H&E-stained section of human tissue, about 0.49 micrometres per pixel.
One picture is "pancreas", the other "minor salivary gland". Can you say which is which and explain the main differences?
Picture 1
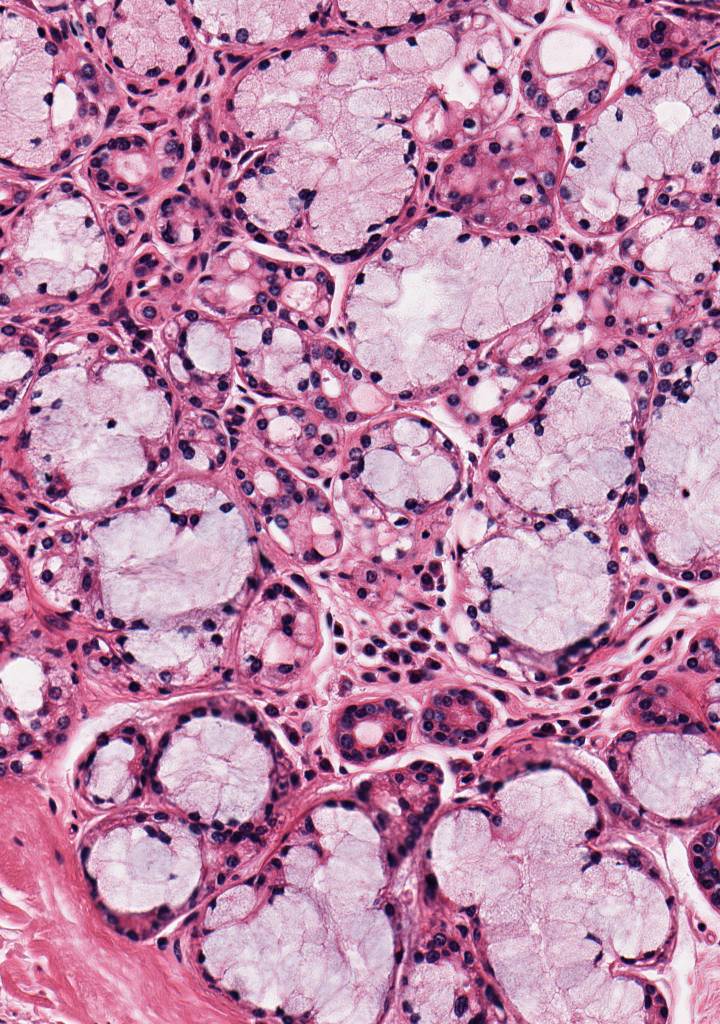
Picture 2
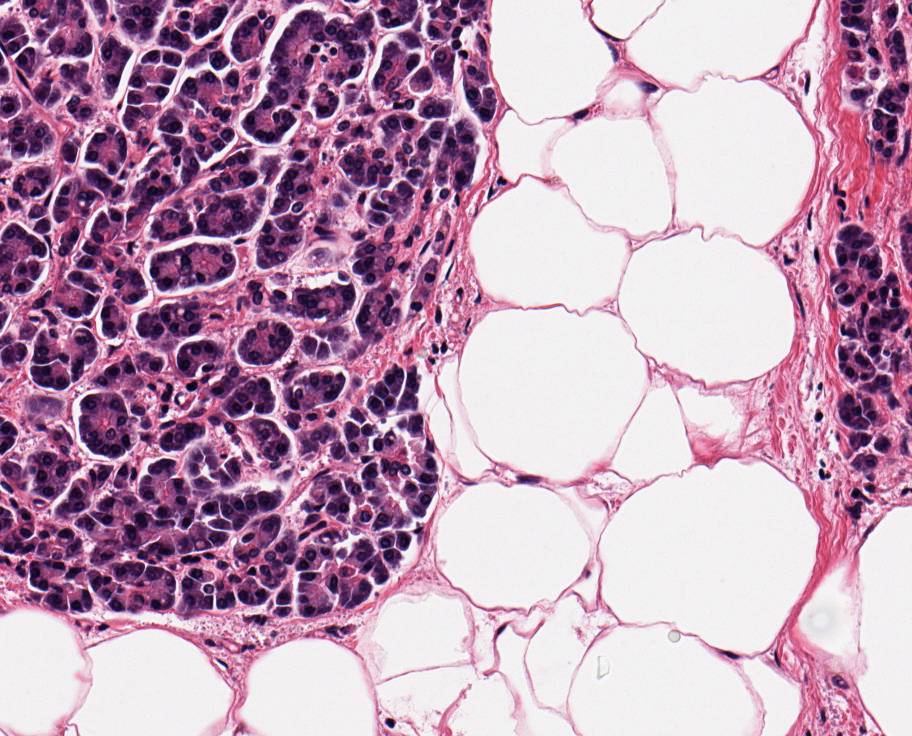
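The minor salivary gland is in picture 1, and the pancreas is in picture 2. In picture 1, most of the glandular units are built from mucous cells with pale, foamy, greyish-pink cytoplasm, and their small, dark nuclei are pressed flat against the cell bases. Toward the middle of that field sit smaller units whose cells have pinker, granular cytoplasm and round nuclei, and in the lower middle a few small round units show a ring of crowded dark nuclei around a narrow lumen. In picture 2, a lobule of tightly packed glandular tissue occupies the upper left, while fat takes up the centre, the lower edge and most of the right side. Its acini are small and rounded, made of pyramidal cells set close together with little stroma between them. Each acinar cell is strongly purple toward its base and paler pink toward the centre of the acinus, with a round dark nucleus on the outer, basal side.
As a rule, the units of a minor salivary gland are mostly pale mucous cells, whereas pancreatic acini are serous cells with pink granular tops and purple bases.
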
